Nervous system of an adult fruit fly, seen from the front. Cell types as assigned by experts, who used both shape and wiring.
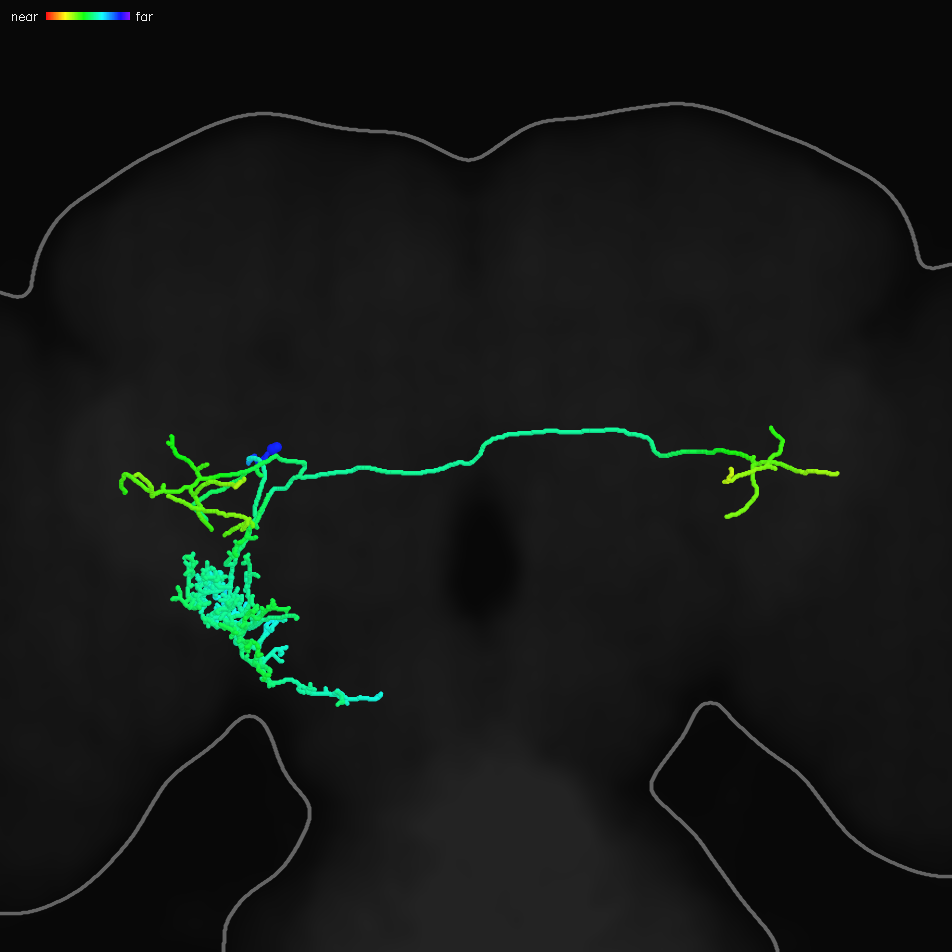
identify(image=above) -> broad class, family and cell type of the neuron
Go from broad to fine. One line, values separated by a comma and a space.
central-brain intrinsic neuron, hemilineage VLPl&p2_posterior, WED114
